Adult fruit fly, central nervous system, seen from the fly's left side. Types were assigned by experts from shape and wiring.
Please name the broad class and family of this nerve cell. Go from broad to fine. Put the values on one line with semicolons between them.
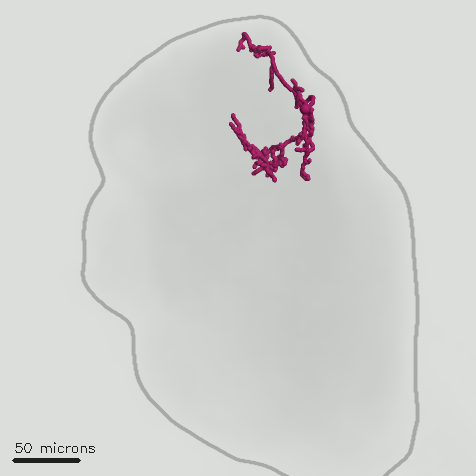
central-brain intrinsic neuron; hemilineage LHp2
